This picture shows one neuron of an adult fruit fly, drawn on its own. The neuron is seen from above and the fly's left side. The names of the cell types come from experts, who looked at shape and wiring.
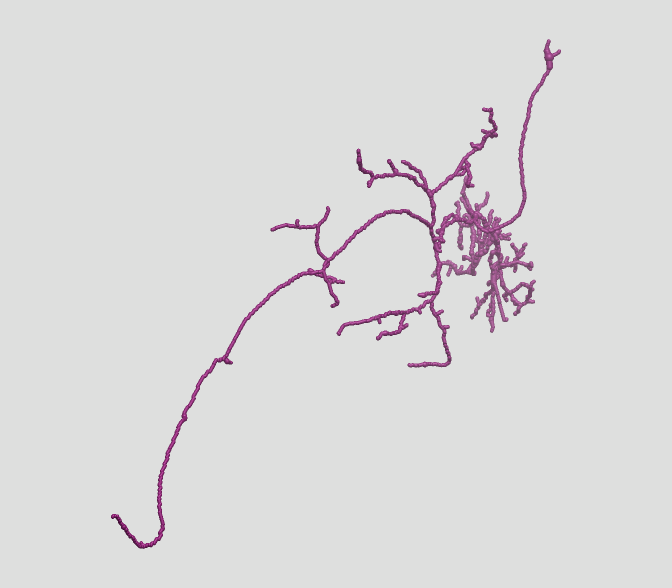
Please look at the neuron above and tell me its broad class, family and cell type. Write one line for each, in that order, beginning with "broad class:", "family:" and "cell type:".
broad class: visual projection neuron
family: hemilineage VPNp&v1_posterior
cell type: LoVP17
